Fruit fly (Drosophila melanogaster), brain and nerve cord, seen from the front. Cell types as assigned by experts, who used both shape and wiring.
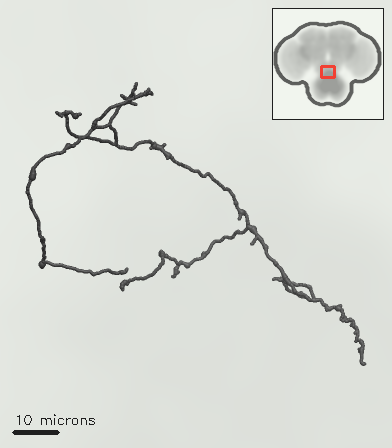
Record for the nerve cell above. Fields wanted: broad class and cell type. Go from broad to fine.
sensory neuron entering the brain; GNG643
